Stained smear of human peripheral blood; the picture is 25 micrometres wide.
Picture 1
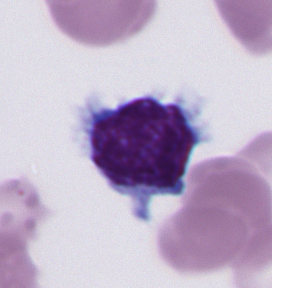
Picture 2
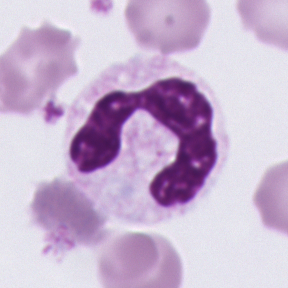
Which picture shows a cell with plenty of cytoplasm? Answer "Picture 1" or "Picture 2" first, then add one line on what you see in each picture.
Picture 2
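Picture 1: The cytoplasm is scant and pale blue.
Picture 2: The cytoplasm is abundant and pale pinkish-lilac.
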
